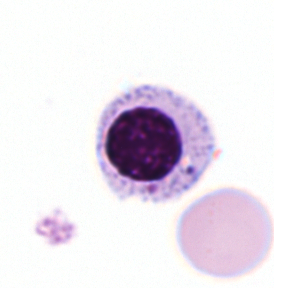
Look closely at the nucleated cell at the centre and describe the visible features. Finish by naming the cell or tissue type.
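It's roughly round, with a slightly ragged edge. The nucleus sits off-centre toward the left, and its chromatin is dense and dark purple. Just below and to the right of it are a few larger dark granules. That's a normoblast.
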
